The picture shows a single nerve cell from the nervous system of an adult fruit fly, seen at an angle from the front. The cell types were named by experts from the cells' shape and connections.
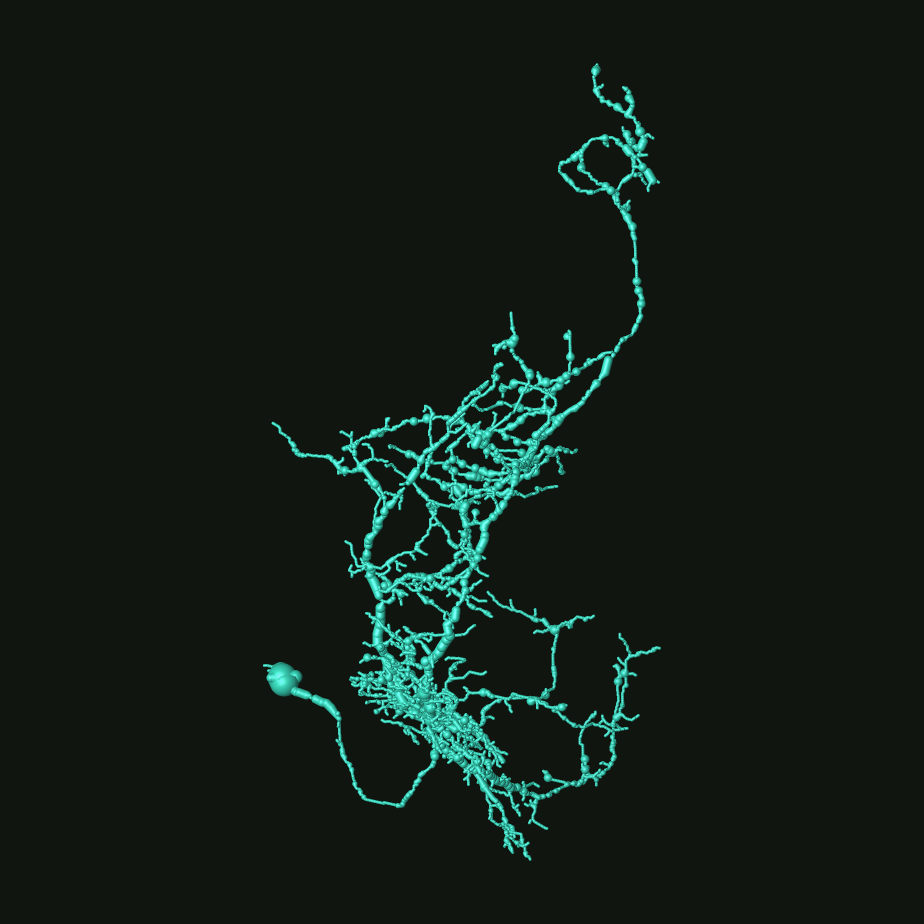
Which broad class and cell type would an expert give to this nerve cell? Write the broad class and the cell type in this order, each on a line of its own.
central-brain intrinsic neuron
GNG548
